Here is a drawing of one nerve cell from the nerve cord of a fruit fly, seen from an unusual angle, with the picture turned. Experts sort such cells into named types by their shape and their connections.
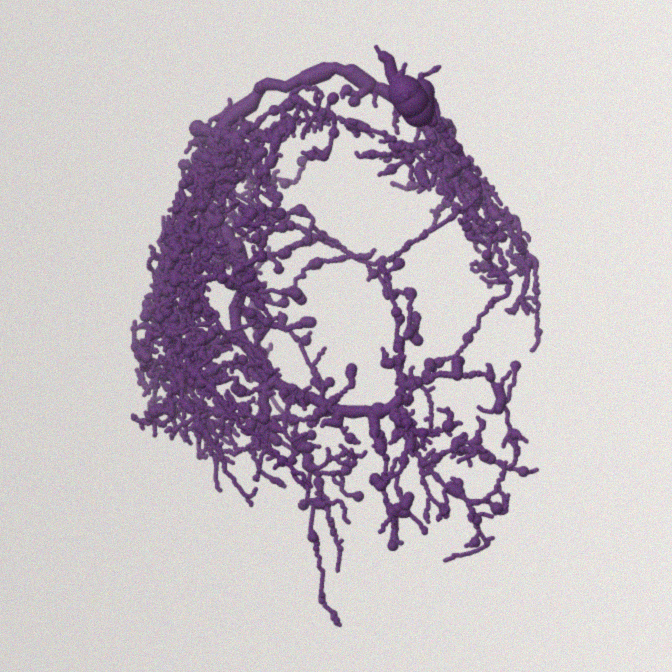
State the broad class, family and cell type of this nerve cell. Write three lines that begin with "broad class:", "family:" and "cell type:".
broad class: nerve-cord intrinsic neuron
family: hemilineage 13A
cell type: IN13A007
